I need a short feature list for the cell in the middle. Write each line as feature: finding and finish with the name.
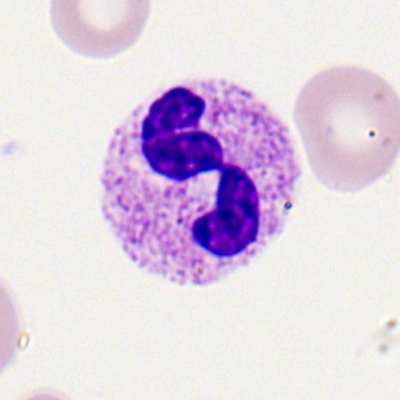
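Nucleus: separate lobes rather than one mass
Lobe arrangement: a chain from upper left to lower right
Chromatin: dark purple, densely clumped
Cytoplasm: plentiful, pale pink
Cell: segmented neutrophil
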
